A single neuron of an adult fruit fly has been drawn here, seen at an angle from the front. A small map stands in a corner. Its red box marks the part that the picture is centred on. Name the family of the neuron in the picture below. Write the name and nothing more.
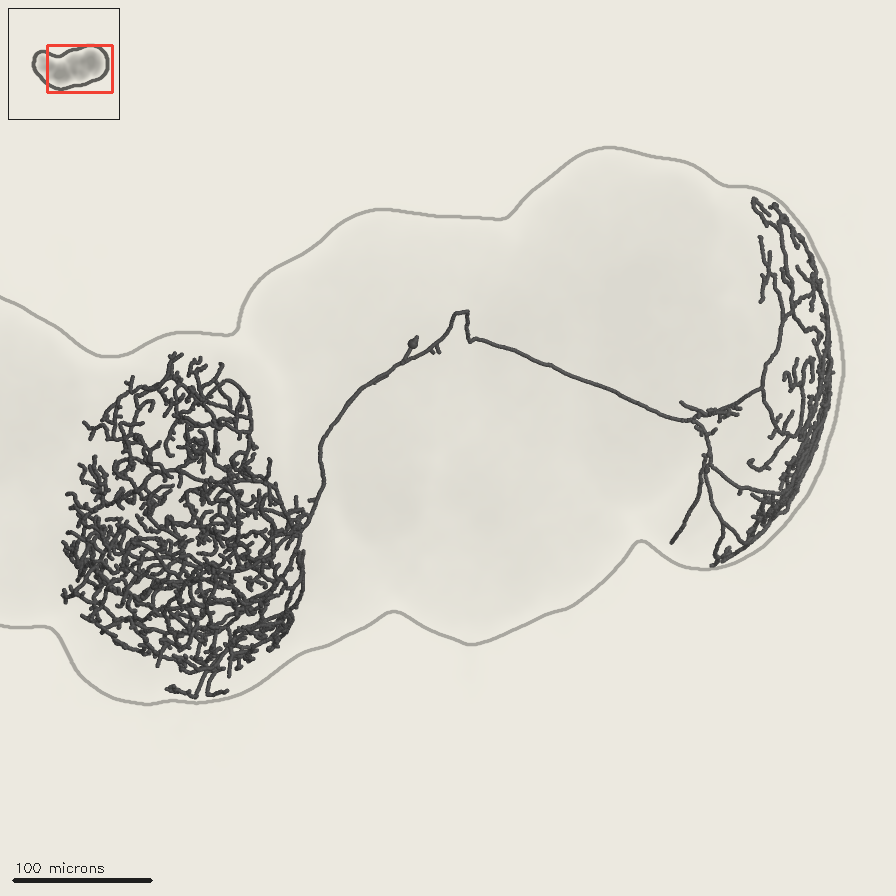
MeVPMe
